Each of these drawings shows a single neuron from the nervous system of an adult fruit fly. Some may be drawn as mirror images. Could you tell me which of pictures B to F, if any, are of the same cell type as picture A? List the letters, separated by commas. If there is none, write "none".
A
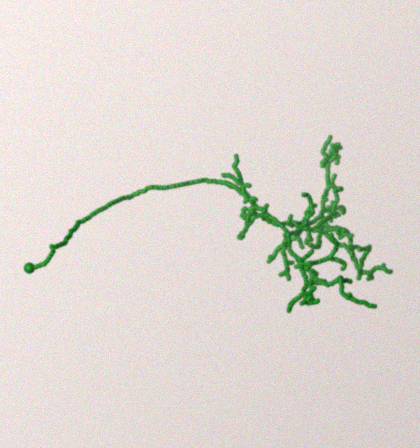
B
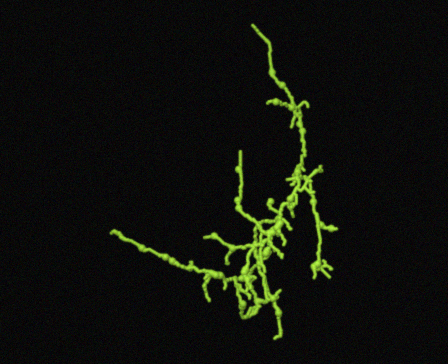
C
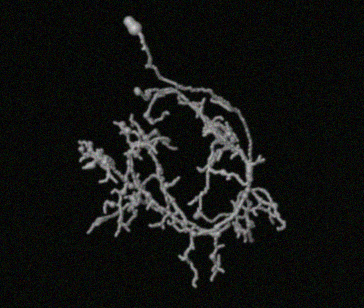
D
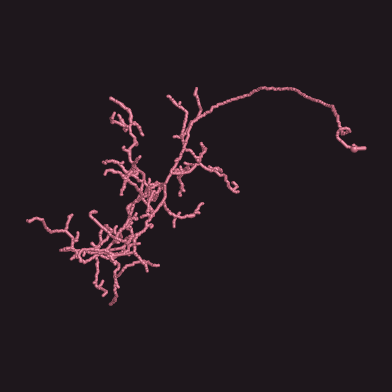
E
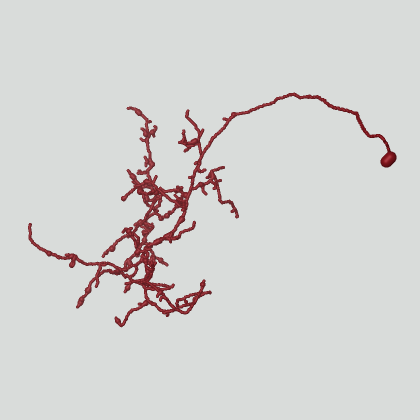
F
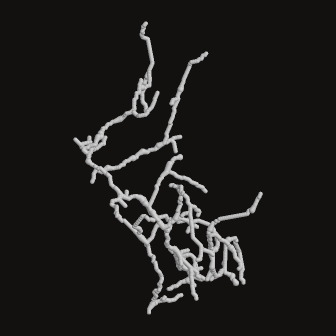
D, E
